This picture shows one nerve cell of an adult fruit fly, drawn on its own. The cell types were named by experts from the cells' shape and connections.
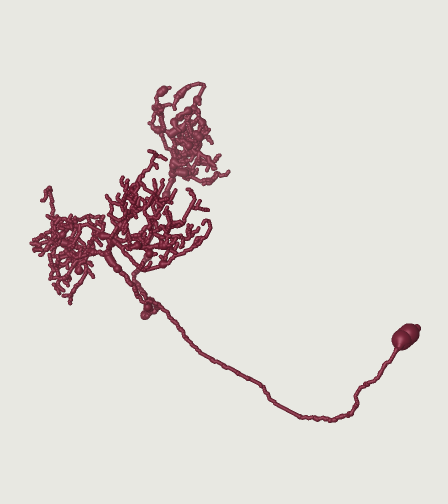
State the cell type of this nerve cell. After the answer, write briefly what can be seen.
Its cell type is hDeltaC. Its broad class is central-brain intrinsic neuron. The picture shows dozens of branch ends. As drawn here it is about as wide as it is tall.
